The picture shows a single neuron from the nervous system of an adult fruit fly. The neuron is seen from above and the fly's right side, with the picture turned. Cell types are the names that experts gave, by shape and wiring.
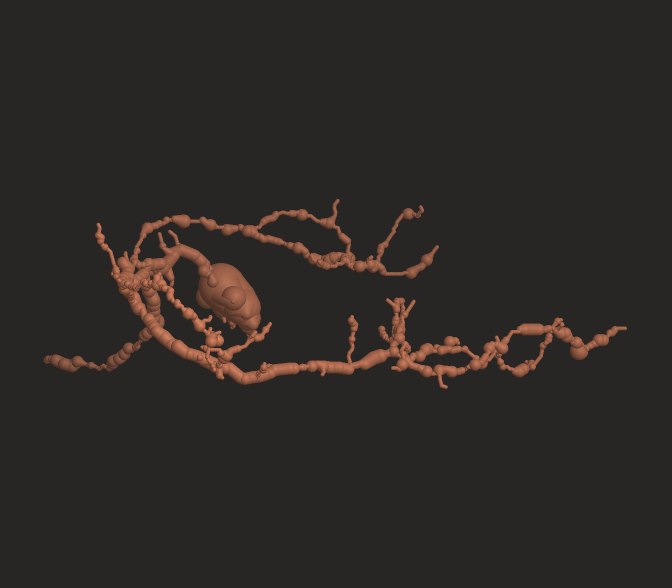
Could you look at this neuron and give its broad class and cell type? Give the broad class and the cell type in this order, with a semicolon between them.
motor neuron of the brain; MN8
